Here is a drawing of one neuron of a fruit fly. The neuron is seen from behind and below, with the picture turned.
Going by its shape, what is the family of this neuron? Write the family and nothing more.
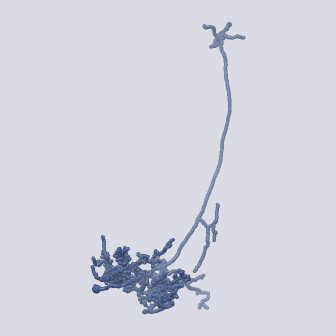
hemilineage VLPl&p2_lateral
